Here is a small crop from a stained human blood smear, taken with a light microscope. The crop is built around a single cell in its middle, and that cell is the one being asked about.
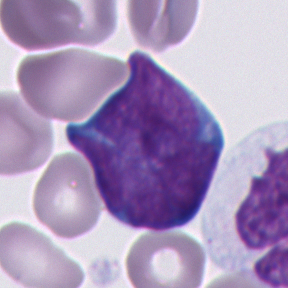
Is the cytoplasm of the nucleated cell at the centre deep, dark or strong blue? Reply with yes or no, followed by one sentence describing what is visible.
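Yes. The cytoplasm is only a thin deep-blue rim at the edge of the cell.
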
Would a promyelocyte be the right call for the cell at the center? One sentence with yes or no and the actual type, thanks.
No, the cell located centrally is a blast rather than a promyelocyte.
